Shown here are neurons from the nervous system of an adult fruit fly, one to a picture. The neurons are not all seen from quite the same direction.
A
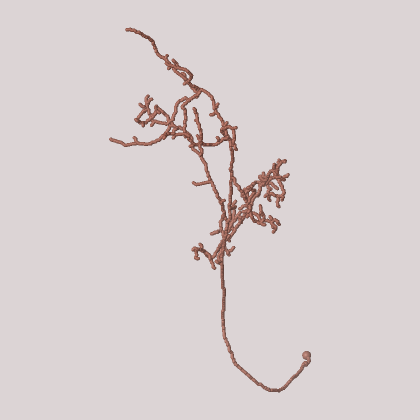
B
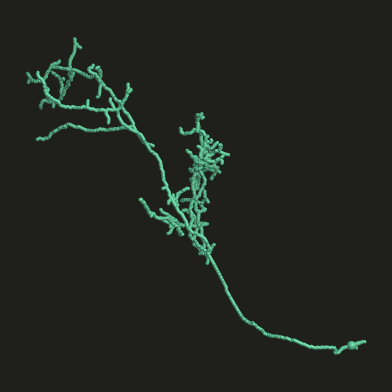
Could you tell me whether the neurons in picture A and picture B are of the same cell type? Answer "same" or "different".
same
